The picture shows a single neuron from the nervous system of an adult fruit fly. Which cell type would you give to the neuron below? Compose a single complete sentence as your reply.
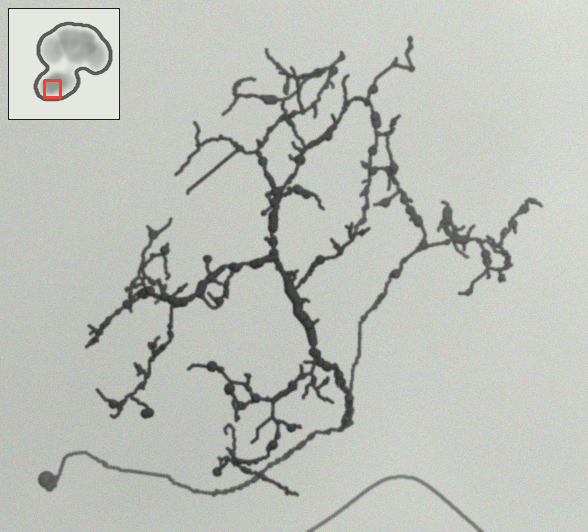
The cell type that this neuron has is IN13B064.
